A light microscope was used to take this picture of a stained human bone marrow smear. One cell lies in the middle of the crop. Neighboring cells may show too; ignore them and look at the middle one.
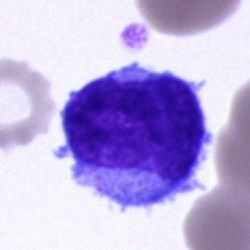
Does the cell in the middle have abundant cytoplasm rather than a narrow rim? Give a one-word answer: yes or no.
No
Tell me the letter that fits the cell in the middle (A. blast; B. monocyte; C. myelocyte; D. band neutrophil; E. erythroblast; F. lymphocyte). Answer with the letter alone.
A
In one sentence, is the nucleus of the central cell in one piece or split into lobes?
One compact mass makes up the whole nucleus, round, oval or kidney-shaped.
